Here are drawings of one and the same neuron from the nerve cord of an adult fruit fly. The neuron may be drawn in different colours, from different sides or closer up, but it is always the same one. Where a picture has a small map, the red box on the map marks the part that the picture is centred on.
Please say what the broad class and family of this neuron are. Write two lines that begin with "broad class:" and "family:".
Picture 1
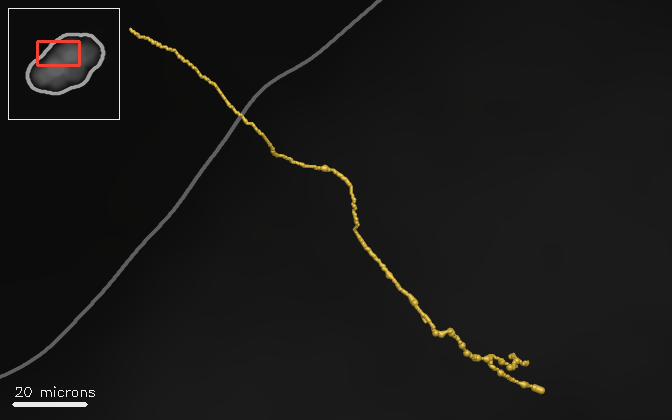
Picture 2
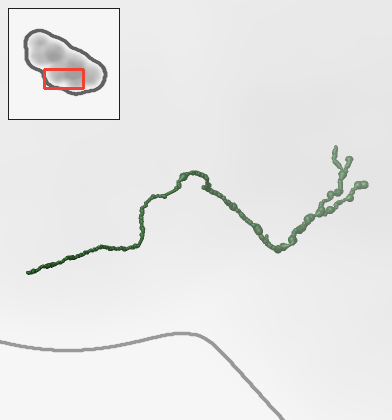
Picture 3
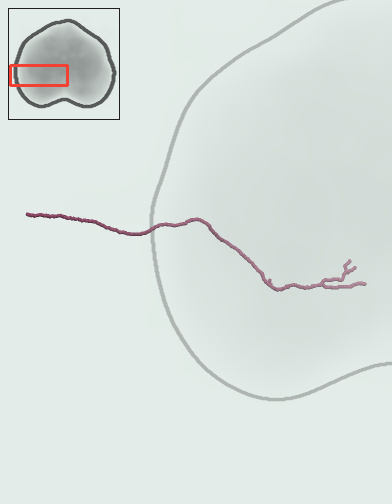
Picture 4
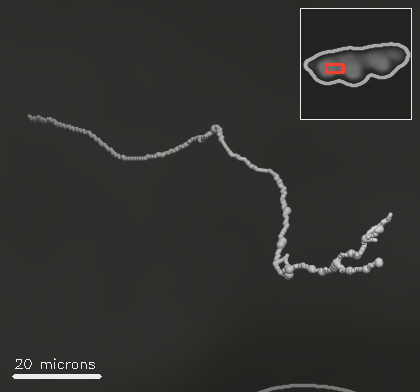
broad class: sensory neuron entering the nerve cord
family: class gustatory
